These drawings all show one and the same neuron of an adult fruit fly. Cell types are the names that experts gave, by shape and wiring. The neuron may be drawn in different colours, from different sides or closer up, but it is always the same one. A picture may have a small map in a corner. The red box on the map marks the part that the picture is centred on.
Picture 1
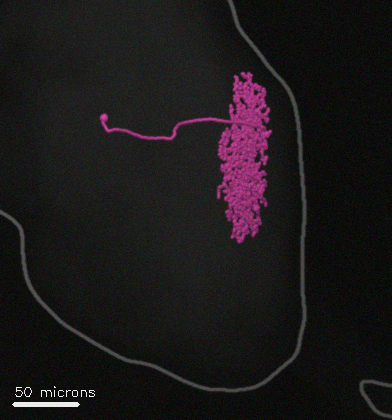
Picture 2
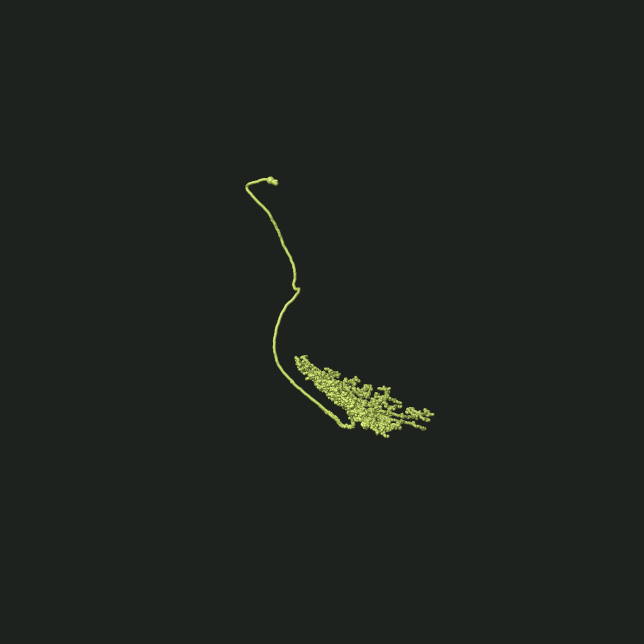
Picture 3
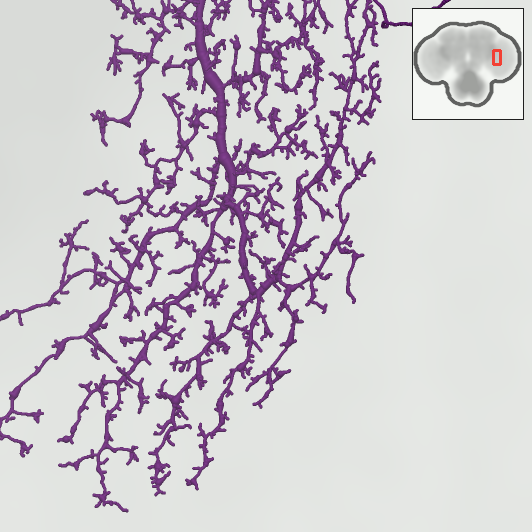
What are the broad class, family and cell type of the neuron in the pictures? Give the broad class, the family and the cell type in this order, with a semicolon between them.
optic-lobe intrinsic neuron; Li; Li28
